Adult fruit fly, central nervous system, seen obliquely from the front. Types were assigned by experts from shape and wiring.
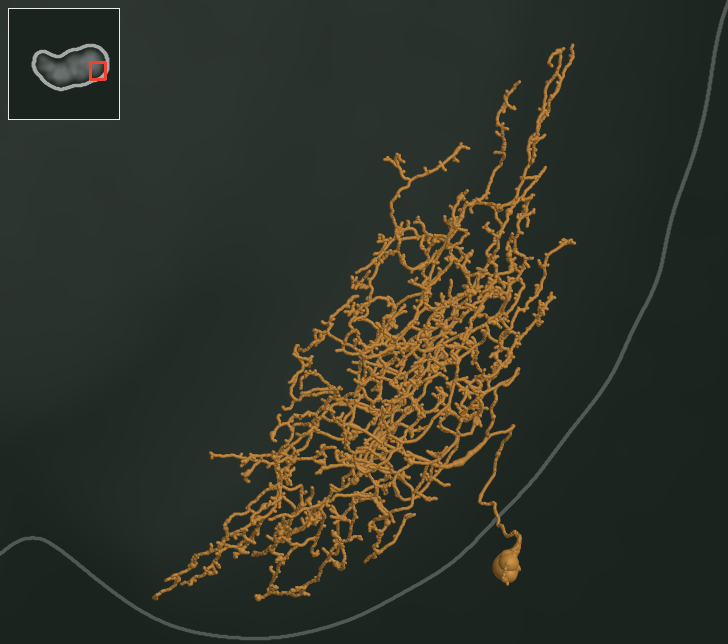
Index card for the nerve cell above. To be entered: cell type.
Mi18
